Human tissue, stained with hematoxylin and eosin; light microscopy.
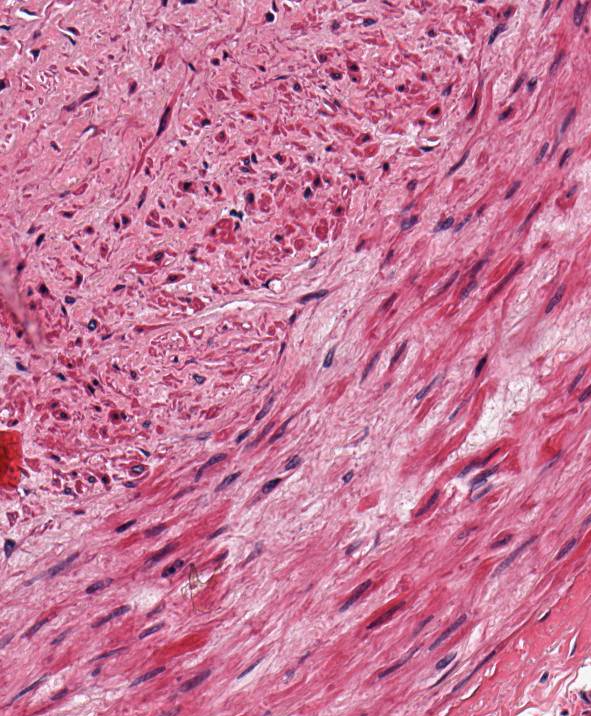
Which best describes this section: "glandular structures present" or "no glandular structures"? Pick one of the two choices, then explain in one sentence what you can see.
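No glandular structures. No epithelium or glands are present anywhere in the field.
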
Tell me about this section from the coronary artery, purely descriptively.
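Spindle-shaped cells with bright pink, eosinophilic cytoplasm. In lengthwise bundles, nuclei are elongated and cigar-shaped with blunt ends. Upper left: small rounded or polygonal pink profiles, some containing a dark nucleus. Lower right: pale, loose, wispy stroma separating the fascicles.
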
